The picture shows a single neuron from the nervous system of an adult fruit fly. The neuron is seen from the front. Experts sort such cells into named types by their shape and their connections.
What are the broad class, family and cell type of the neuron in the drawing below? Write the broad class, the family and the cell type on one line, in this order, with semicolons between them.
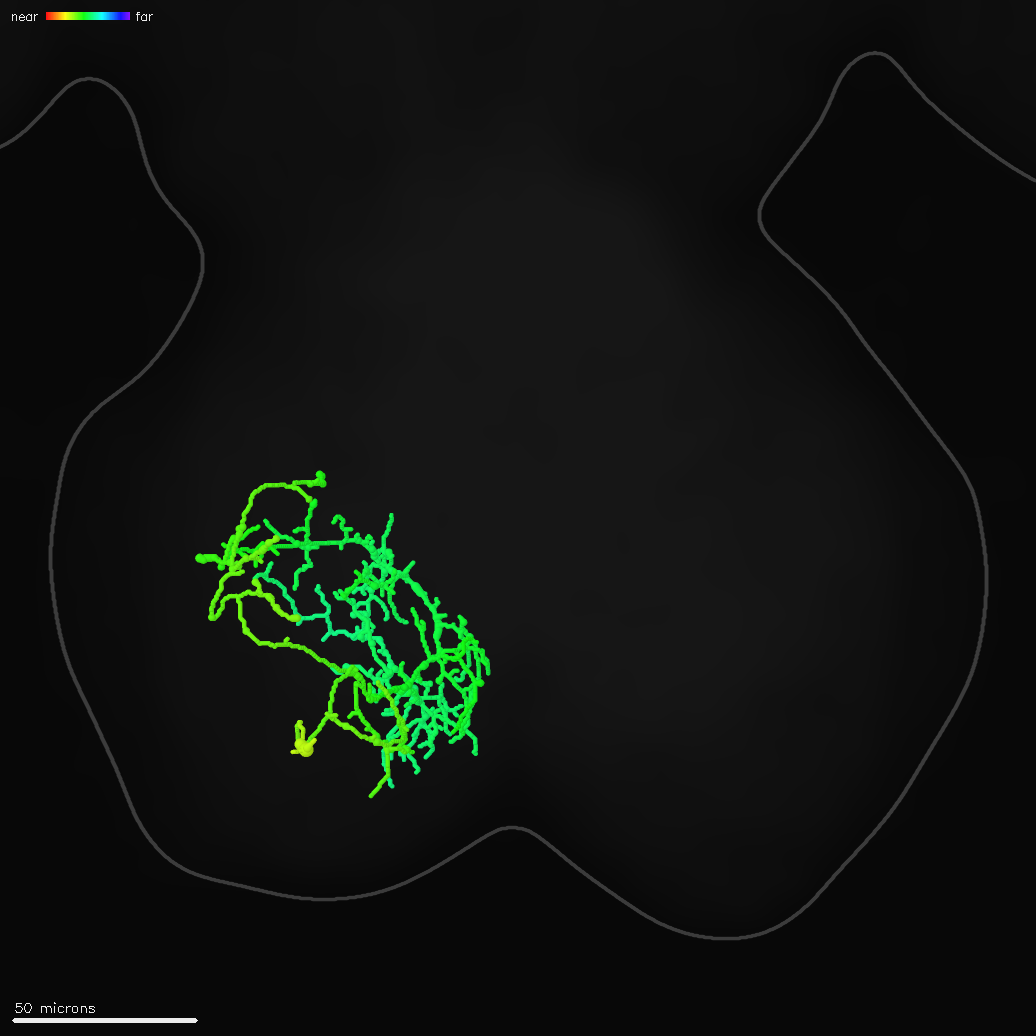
nerve-cord intrinsic neuron; hemilineage 16B; IN16B073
